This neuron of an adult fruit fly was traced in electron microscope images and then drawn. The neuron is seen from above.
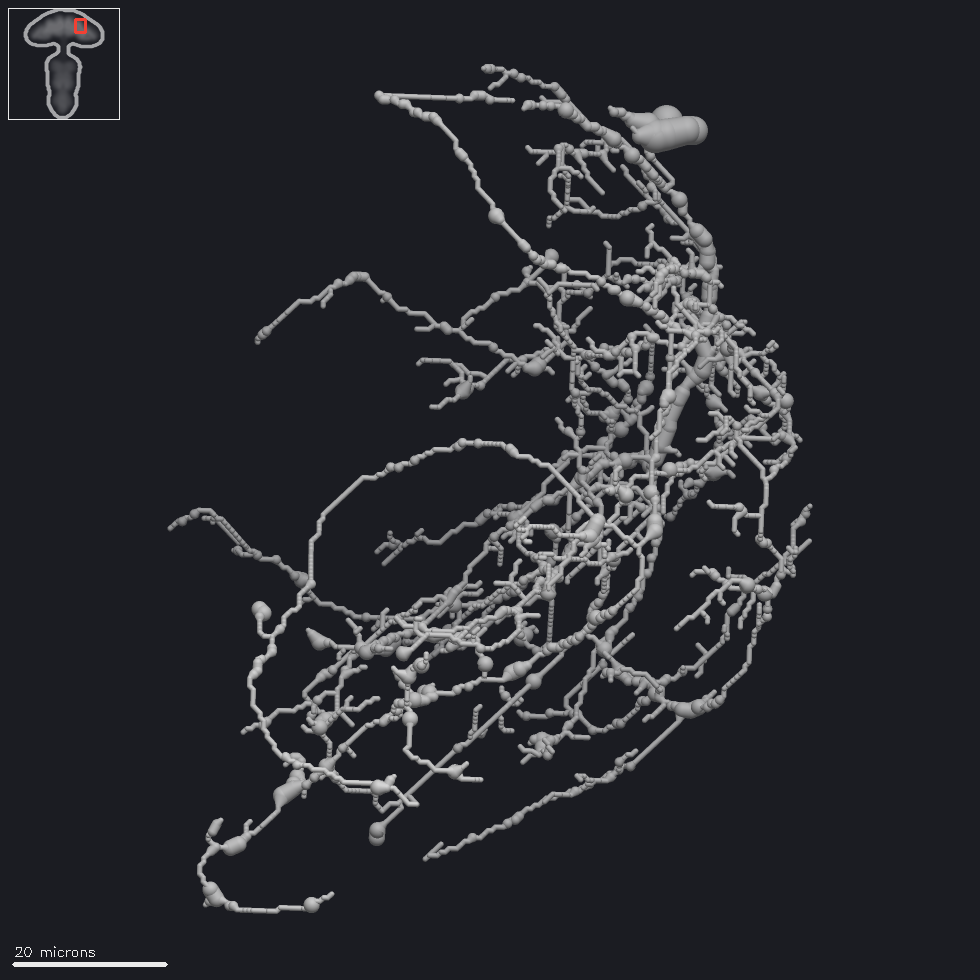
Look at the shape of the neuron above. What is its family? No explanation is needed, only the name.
hemilineage VLPa1_lateral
